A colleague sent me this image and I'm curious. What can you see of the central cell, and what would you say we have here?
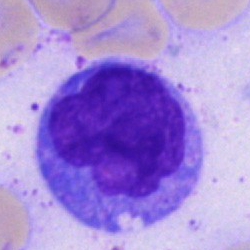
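Outline roughly round, border smooth. Chromatin moderately condensed, in darker and lighter purple patches. Cytoplasm moderate in amount, blue-grey. A few small clear vacuoles at the lower edge of the cytoplasm. Cell: monocyte.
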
